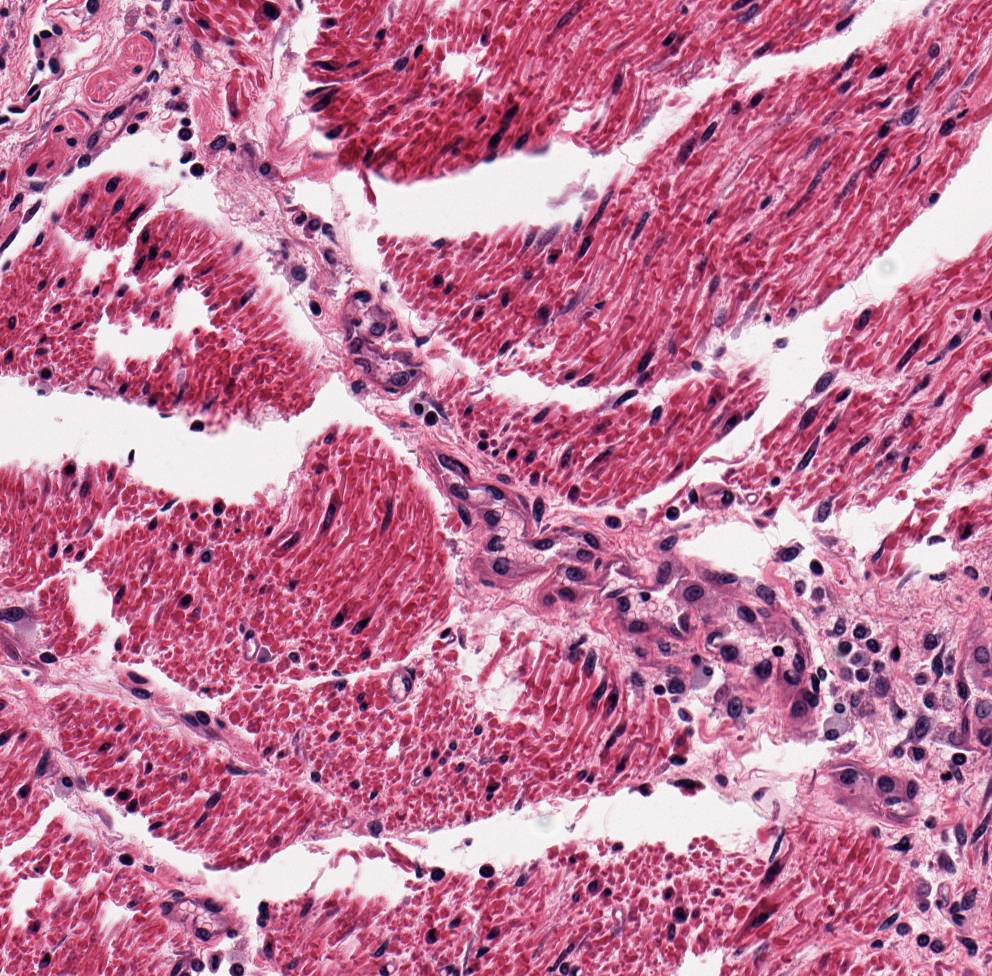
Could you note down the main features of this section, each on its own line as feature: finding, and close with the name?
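Muscle planes: some bundles lengthwise with elongated nuclei, others more across with rounded profiles
Smooth muscle cells: bright red cytoplasm, dark cigar-shaped nuclei
Large cells: abundant purplish-pink cytoplasm, round nuclei, clustered in connective-tissue band, mainly centre-right
Connective tissue: pale pink, loose, wispy
Name: gastroesophageal junction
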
